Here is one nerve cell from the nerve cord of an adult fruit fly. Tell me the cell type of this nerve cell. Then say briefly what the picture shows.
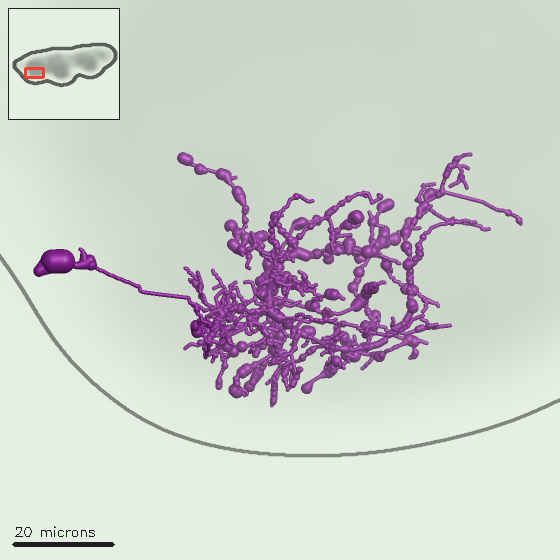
It is of cell type IN13B035. This is a nerve-cord intrinsic neuron. By the scale bar it is about 100 microns wide in this view. Dozens of branch ends can be seen.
